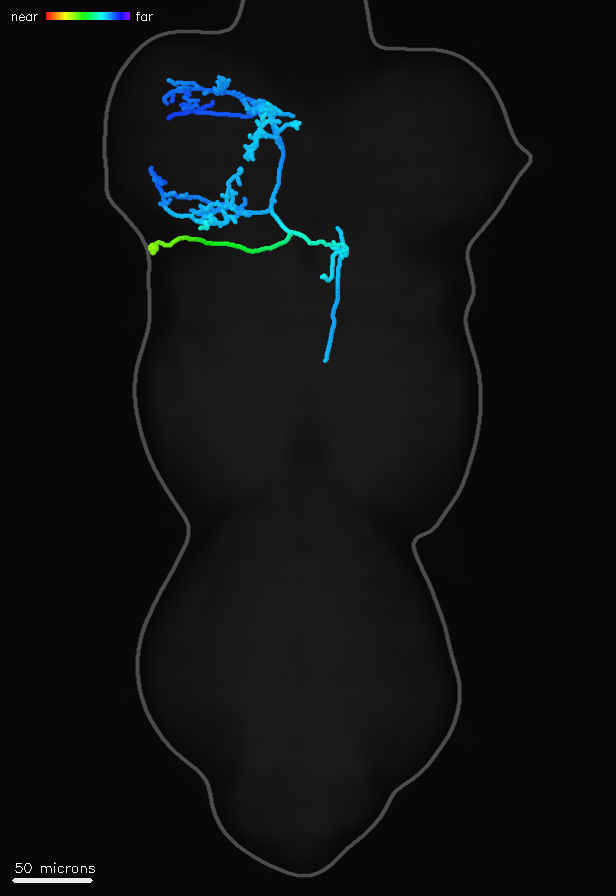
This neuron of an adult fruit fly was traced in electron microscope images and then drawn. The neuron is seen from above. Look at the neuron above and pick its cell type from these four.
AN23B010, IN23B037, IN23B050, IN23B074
IN23B050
